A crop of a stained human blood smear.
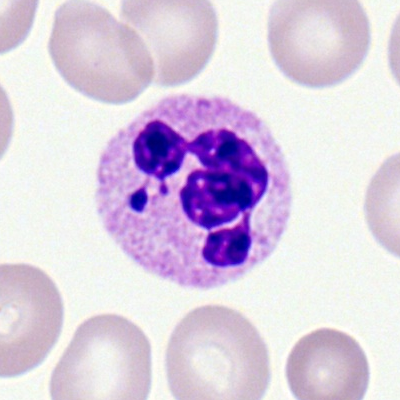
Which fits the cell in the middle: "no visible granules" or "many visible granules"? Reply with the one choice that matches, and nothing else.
Many visible granules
